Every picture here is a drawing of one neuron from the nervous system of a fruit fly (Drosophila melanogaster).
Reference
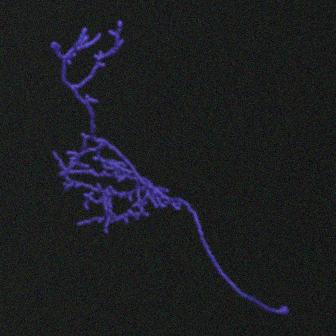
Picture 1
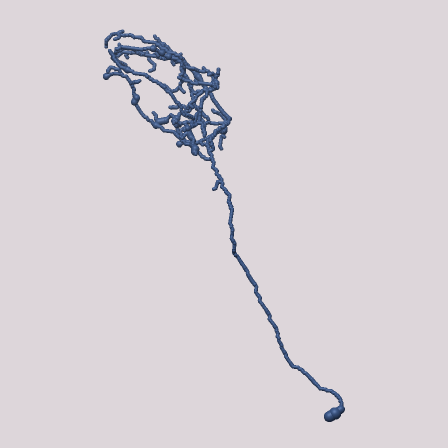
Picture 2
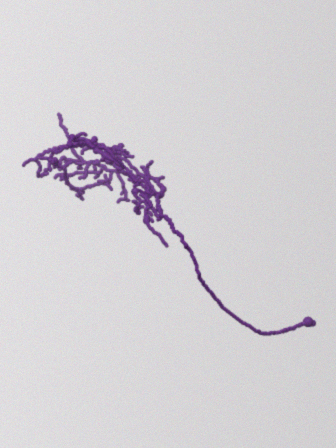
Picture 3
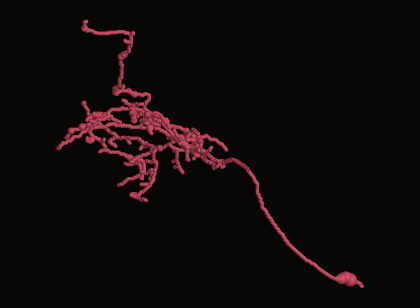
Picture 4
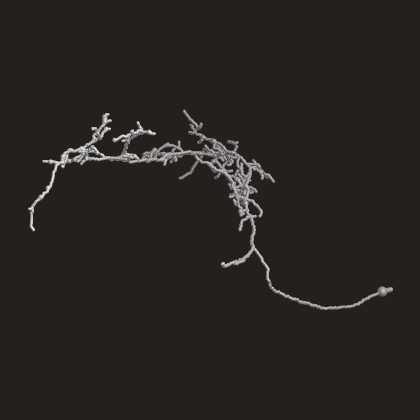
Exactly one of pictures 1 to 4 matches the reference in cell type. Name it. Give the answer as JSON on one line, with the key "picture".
{"picture": 3}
